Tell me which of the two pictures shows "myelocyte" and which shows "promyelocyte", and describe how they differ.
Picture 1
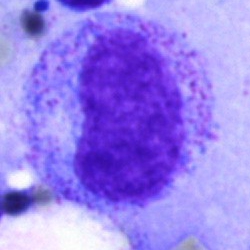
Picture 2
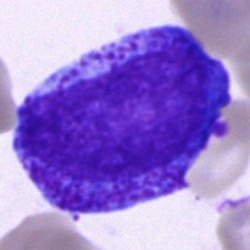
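In picture 1 is a myelocyte; in picture 2, a promyelocyte. The two cytoplasms differ in colour. In the myelocyte it is pale lilac-blue and widest on the left side, and in the promyelocyte it is deep blue.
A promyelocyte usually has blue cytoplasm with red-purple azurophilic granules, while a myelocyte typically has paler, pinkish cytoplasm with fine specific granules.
In the promyelocyte, purple granules are most crowded along the upper and lower edges of the cell, and no clear vacuoles are seen. Both nuclei have finely granular chromatin. In the myelocyte it stains deep purple, and in the promyelocyte it has no coarse dark clumps.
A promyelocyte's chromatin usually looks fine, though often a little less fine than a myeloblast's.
The myelocyte's nucleus lies off-centre toward the right and shows no distinct nucleoli.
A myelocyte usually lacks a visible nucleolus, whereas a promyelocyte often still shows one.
Small dark-staining bodies lie near the left edge of the myelocyte's picture, clear of the cell. Pale red cells lie against the promyelocyte's left, right and lower edges.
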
